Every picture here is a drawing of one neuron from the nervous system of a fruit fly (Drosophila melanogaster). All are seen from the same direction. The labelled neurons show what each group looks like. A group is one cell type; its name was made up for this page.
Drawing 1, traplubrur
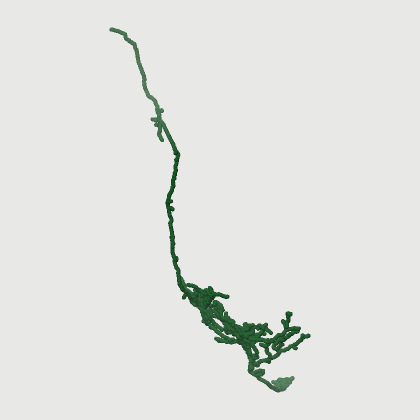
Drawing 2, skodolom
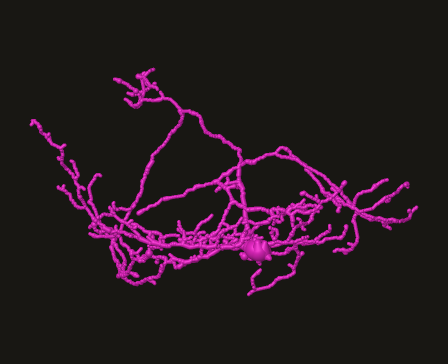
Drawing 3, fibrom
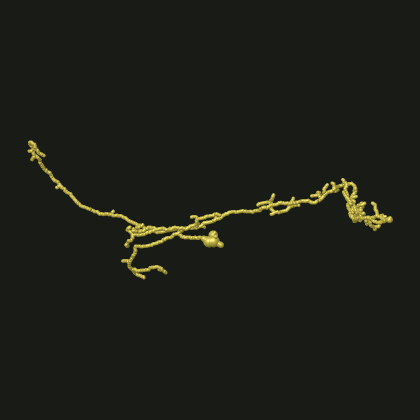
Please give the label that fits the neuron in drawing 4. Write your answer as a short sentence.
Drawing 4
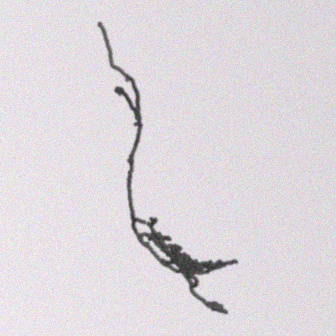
It belongs to traplubrur.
